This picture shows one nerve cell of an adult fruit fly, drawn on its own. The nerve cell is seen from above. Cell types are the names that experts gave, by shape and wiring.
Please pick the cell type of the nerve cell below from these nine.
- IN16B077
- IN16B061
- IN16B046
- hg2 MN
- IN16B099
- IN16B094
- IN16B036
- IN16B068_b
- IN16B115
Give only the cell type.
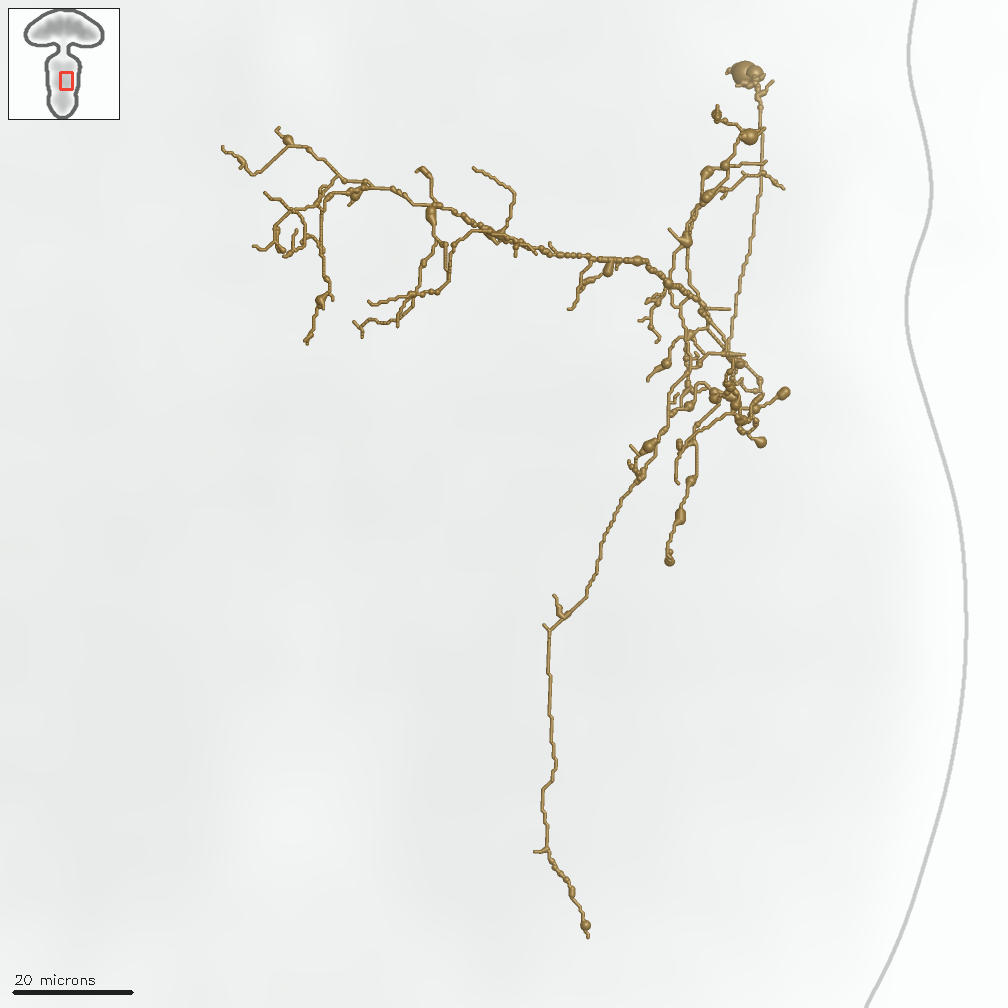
IN16B099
